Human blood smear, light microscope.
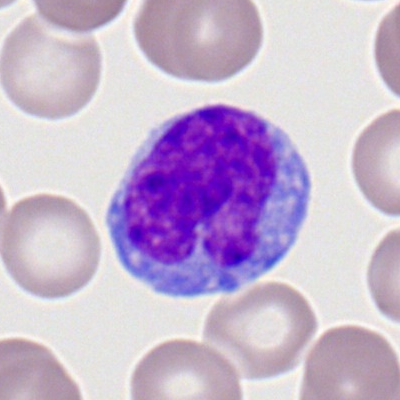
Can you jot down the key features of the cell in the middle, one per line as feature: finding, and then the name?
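Nucleus: deep notch in lower edge, bean shape
Chromatin: clumped into dark patches, paler spaces between
Nucleoli: none visible
Cytoplasm: no coarse coloured granules
Name: monocyte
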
